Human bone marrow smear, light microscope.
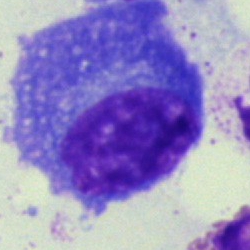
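Plasma cell, centre of the smear. Look first at the edge: irregular, with small blunt bumps along the left and upper sides. The chromatin stains deep purple with scattered small paler patches. The cytoplasm holds many small pale spots but no distinct purple granules.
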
